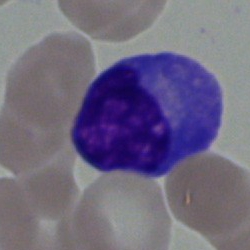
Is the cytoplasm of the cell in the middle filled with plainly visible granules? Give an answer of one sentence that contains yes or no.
No, granules are not seen anywhere in its cytoplasm.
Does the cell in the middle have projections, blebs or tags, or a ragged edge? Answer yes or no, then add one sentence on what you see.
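No. The cell outline is roughly round with a smooth border.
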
